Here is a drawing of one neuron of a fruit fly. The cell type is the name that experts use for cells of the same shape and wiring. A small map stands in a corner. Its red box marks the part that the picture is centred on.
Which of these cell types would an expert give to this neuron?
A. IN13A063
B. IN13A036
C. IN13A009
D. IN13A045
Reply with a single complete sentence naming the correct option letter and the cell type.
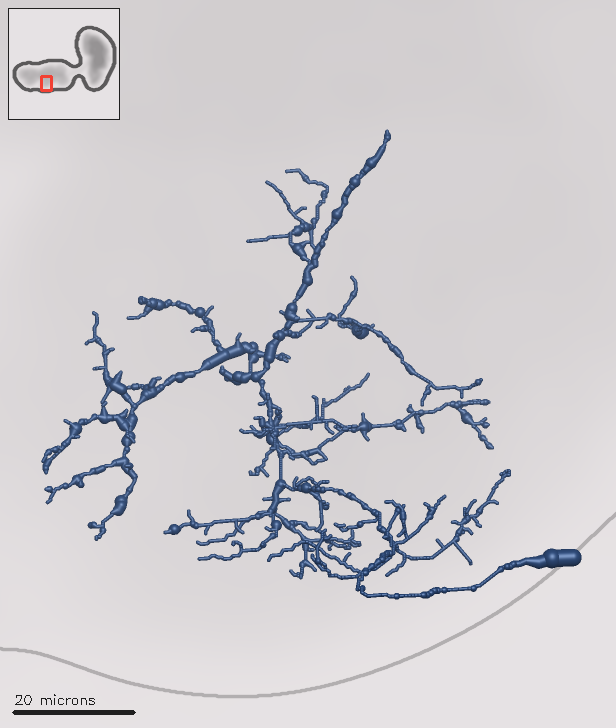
The cell identity of the neuron is IN13A045, given in option D.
